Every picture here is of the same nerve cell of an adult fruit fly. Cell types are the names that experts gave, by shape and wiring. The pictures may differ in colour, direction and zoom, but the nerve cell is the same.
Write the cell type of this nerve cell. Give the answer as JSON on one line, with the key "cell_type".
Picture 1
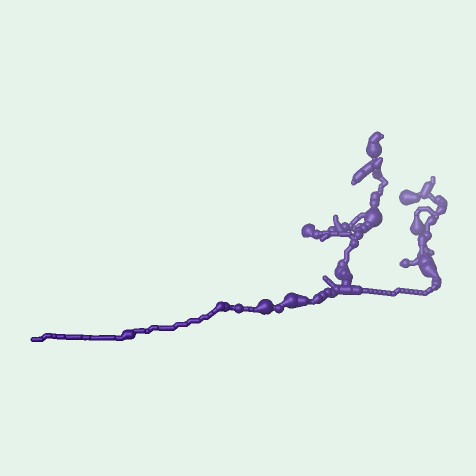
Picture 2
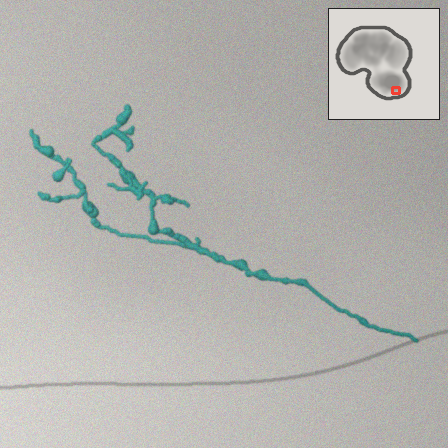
{"cell_type": "SNta25"}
